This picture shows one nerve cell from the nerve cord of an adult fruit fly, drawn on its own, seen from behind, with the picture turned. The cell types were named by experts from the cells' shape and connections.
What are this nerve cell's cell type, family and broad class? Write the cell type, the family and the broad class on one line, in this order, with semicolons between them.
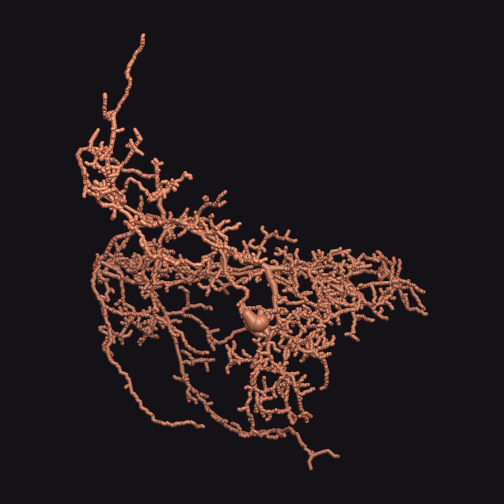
IN03A009; hemilineage 03A; nerve-cord intrinsic neuron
